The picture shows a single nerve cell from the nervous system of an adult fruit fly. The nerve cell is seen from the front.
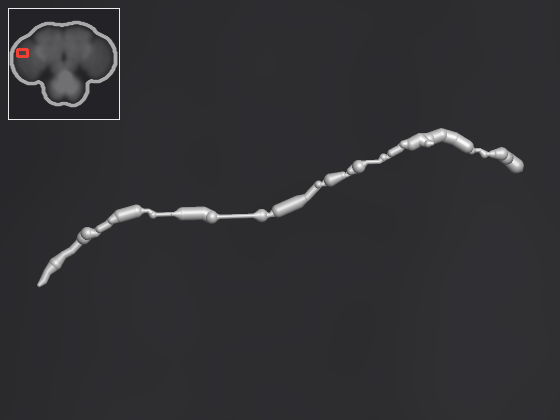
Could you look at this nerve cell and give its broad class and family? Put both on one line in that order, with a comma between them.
photoreceptor or other optic-lobe sensory neuron, class visual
